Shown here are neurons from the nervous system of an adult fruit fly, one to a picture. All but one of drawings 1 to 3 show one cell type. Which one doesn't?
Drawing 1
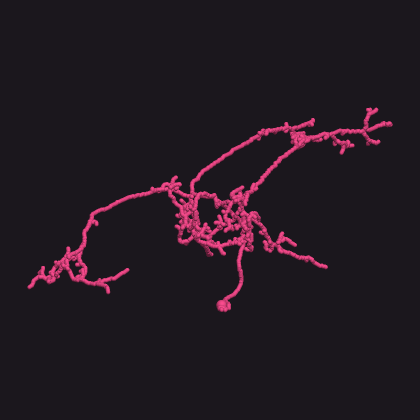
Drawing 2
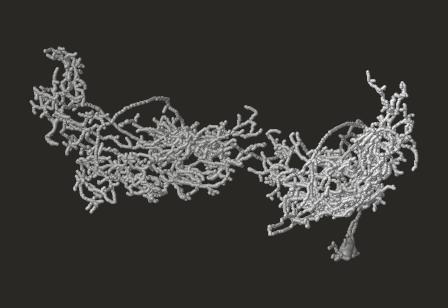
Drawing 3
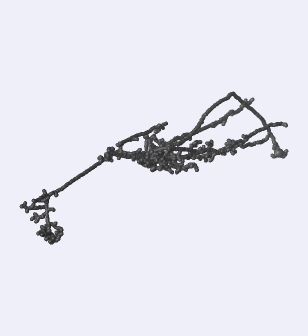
Drawing 2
